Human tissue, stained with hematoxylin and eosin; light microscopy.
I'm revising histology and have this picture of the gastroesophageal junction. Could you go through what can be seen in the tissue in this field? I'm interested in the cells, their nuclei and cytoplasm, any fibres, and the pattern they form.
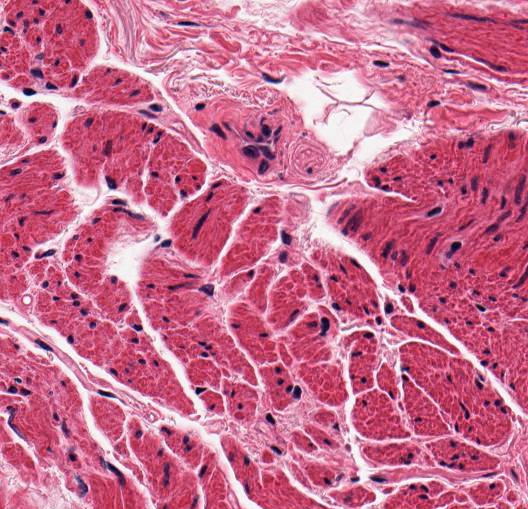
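Deep pink muscle fibres, packed in irregular bundles with narrow pale spaces between, occupy most of the field. Nuclei dark, oval, within the fibres rather than at their edges. Cross-cut fibres: cytoplasm strongly eosinophilic, finely stippled. Thin pale pink connective tissue strands run between bundles.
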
